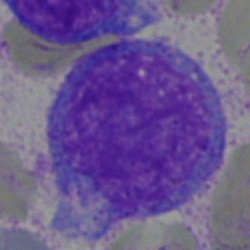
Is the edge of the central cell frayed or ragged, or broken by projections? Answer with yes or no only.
Yes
